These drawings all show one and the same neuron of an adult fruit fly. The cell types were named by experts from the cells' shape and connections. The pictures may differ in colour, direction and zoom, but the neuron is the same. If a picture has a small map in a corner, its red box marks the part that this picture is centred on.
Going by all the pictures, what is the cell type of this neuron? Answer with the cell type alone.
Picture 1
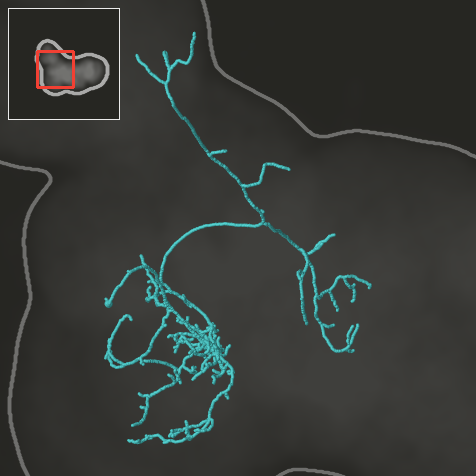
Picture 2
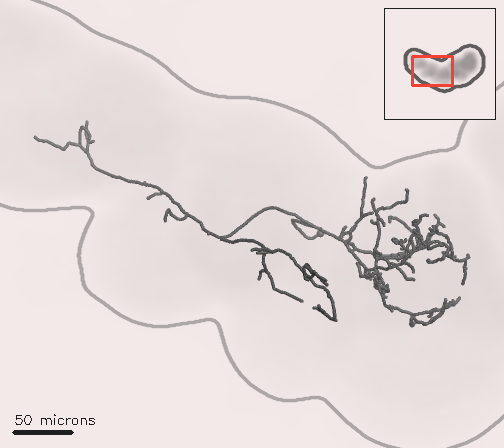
IN08B040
